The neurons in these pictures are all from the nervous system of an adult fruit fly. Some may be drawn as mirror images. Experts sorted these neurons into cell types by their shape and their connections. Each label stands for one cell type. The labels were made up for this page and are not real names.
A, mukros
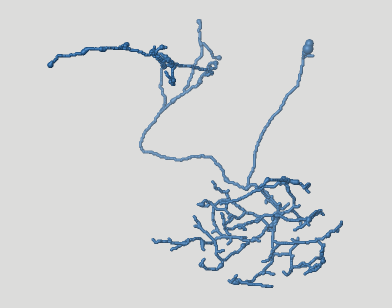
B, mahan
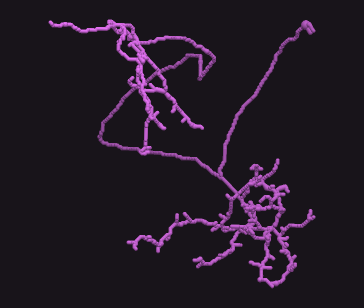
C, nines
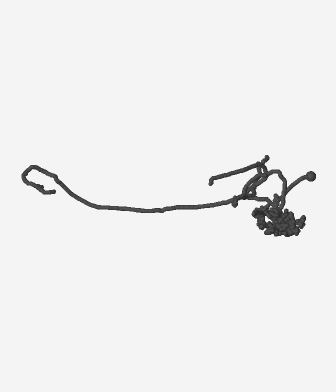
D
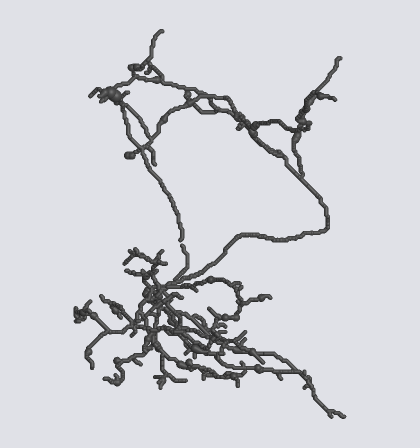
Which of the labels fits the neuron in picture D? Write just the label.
mukros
